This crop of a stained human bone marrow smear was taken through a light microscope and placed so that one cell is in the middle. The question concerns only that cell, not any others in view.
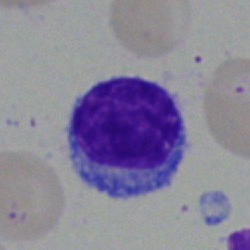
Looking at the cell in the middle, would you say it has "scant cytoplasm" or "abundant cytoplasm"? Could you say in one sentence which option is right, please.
This cell has scant cytoplasm, no more than a thin rim.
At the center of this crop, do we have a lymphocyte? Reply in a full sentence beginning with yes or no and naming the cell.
Yes, this crop has a lymphocyte at its centre.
